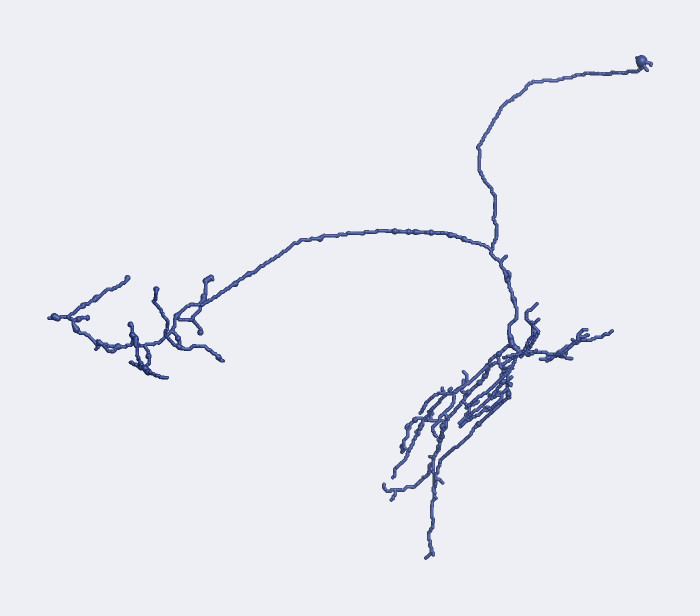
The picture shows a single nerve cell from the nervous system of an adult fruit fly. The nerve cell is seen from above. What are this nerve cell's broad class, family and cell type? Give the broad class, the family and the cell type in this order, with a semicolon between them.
central-brain intrinsic neuron; hemilineage MX7; GNG430_b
